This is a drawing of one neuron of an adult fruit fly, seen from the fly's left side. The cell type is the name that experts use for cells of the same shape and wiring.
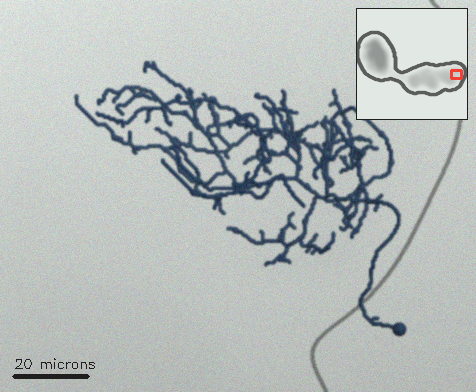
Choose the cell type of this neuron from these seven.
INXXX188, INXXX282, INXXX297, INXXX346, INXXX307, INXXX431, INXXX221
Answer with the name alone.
INXXX431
